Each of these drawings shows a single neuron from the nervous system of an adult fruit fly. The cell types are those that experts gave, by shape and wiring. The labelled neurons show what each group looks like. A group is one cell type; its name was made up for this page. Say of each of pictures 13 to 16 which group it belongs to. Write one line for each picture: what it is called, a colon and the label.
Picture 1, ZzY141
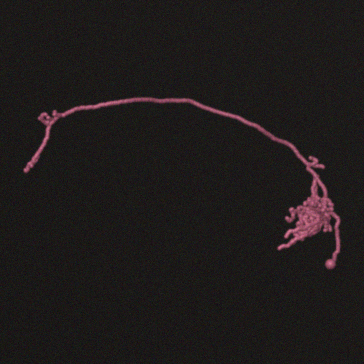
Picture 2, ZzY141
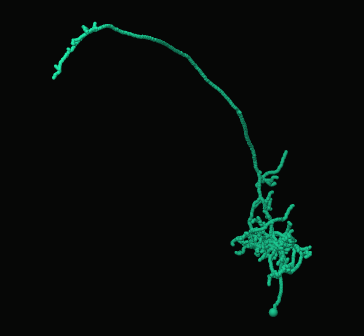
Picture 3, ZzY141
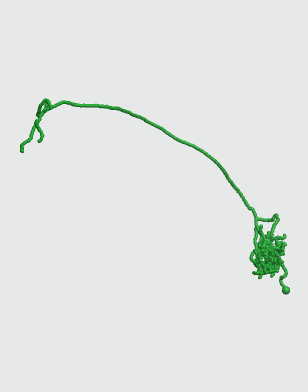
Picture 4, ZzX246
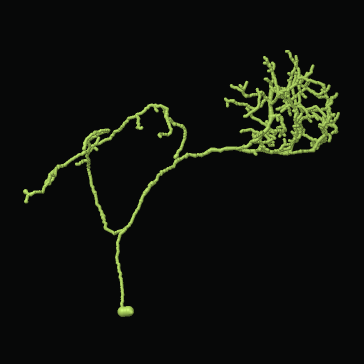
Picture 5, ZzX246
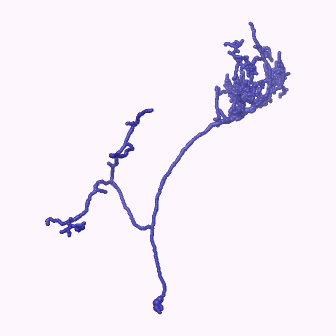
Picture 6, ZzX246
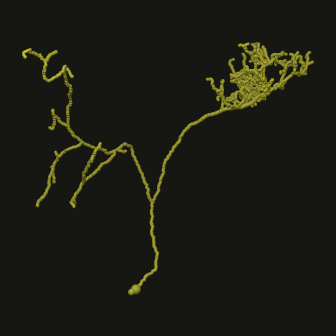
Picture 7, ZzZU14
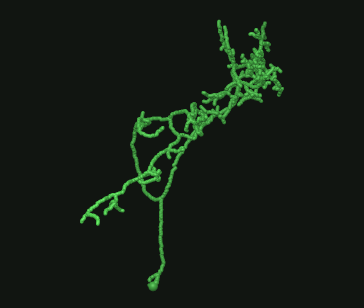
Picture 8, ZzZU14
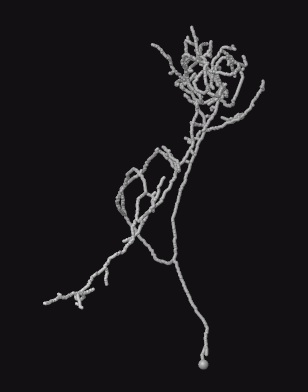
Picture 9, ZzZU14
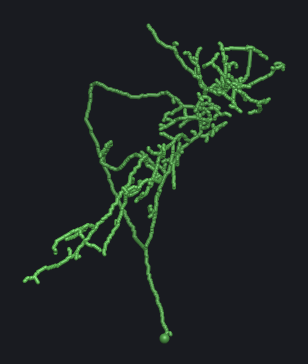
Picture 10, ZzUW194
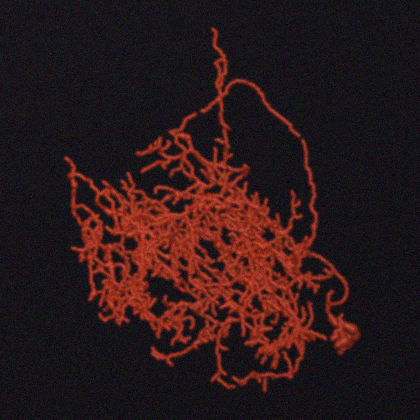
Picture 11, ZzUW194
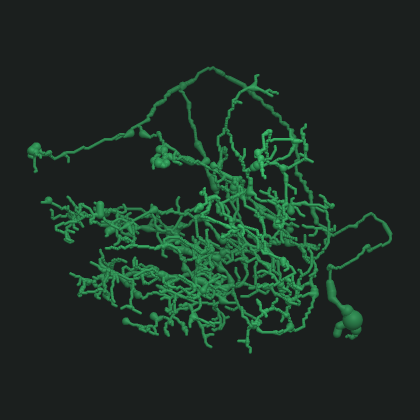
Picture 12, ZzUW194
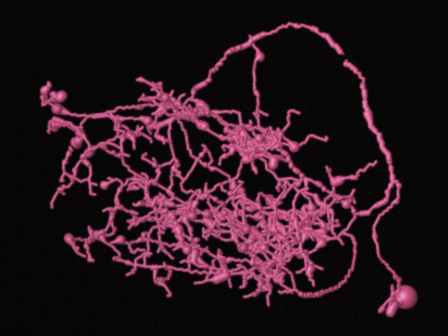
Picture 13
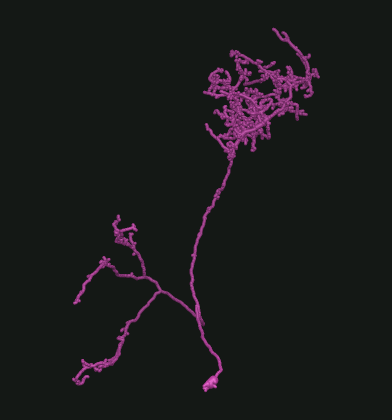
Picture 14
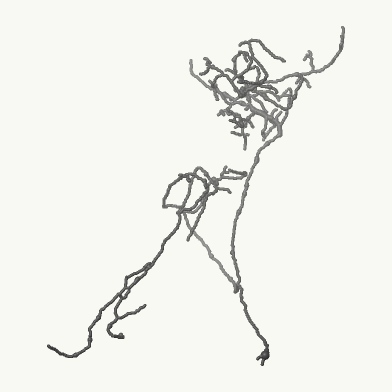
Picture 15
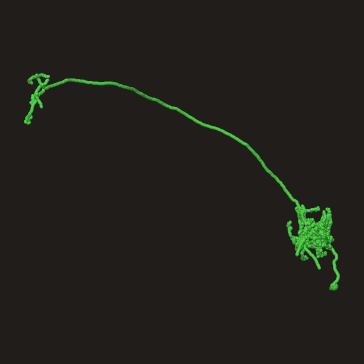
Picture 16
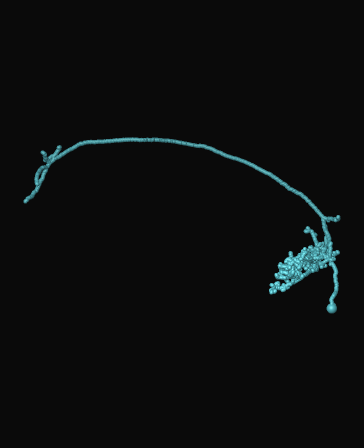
13: ZzX246
14: ZzZU14
15: ZzY141
16: ZzY141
